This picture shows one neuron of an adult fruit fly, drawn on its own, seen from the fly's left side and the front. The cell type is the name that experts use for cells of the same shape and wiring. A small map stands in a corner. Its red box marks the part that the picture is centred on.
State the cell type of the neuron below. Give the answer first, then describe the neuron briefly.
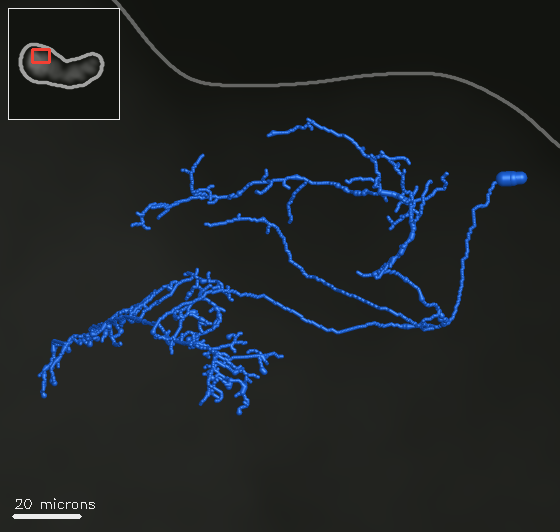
It is of cell type FB8C. This is a central-brain intrinsic neuron. By the scale bar it is about 150 microns wide in this view. The picture shows dozens of branch ends.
